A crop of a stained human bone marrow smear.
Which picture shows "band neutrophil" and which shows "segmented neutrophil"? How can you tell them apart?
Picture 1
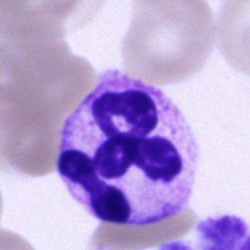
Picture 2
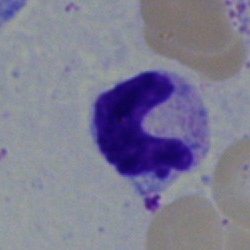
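Picture 1 shows a segmented neutrophil, and picture 2 shows a band neutrophil. In picture 1 the nucleus is made up of lobes, and the uppermost lobe has a pale centre that gives it a ring shape. In picture 2 the nucleus is instead a single curved band shaped like a C, with its open side facing right.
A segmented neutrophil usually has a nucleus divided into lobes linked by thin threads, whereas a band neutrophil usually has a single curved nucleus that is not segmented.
Both cells have dense, dark purple chromatin and pale pinkish-lilac cytoplasm holding fine lilac granules. In picture 1 the cytoplasm is plentiful, with the granules scattered through it. In picture 2 the cytoplasm fills the hollow of the curved nucleus, and its granules are faint.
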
